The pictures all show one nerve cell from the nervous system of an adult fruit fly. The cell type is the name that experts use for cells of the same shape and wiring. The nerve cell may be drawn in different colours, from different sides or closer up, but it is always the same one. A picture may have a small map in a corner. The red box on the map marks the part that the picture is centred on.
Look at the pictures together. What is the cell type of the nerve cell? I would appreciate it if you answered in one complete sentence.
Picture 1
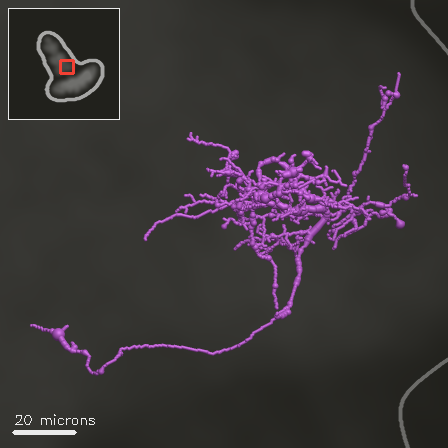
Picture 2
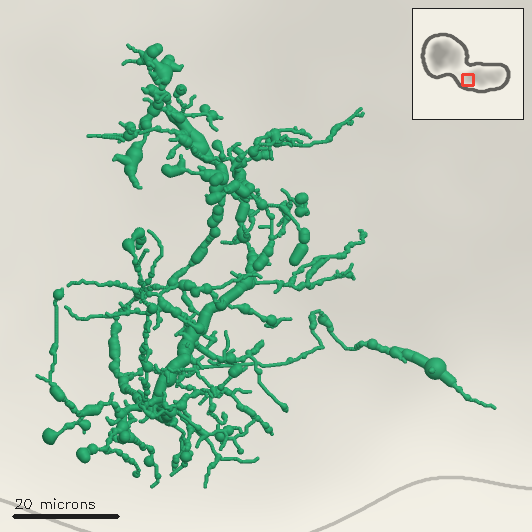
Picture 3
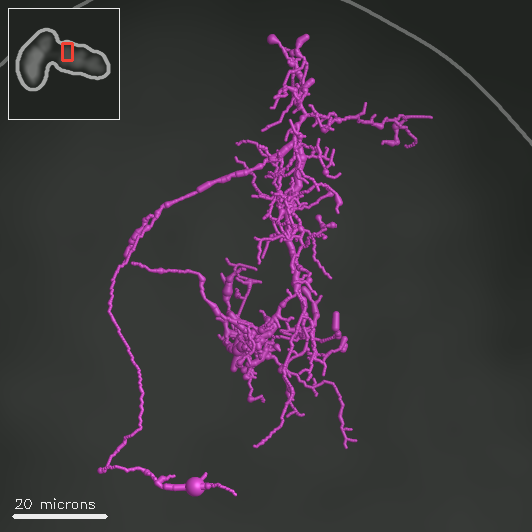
The cell type IN13B019 is the type of this nerve cell.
